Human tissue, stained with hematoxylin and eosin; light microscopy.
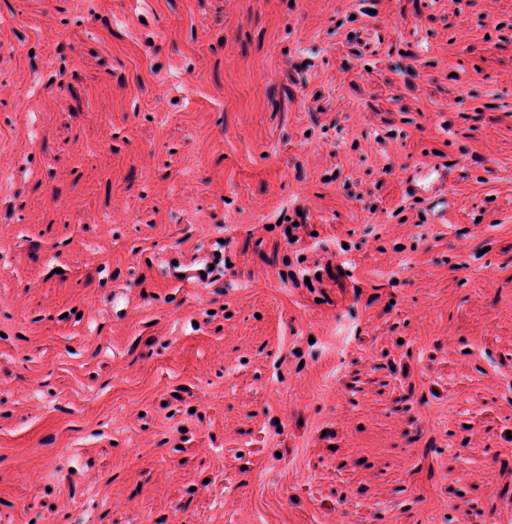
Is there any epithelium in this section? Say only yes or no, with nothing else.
No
